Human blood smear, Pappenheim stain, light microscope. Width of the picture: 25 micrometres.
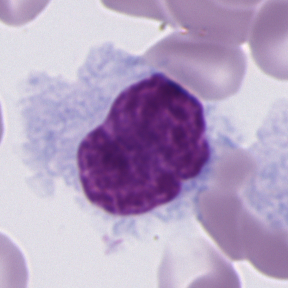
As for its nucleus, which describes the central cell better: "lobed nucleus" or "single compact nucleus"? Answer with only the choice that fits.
Single compact nucleus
